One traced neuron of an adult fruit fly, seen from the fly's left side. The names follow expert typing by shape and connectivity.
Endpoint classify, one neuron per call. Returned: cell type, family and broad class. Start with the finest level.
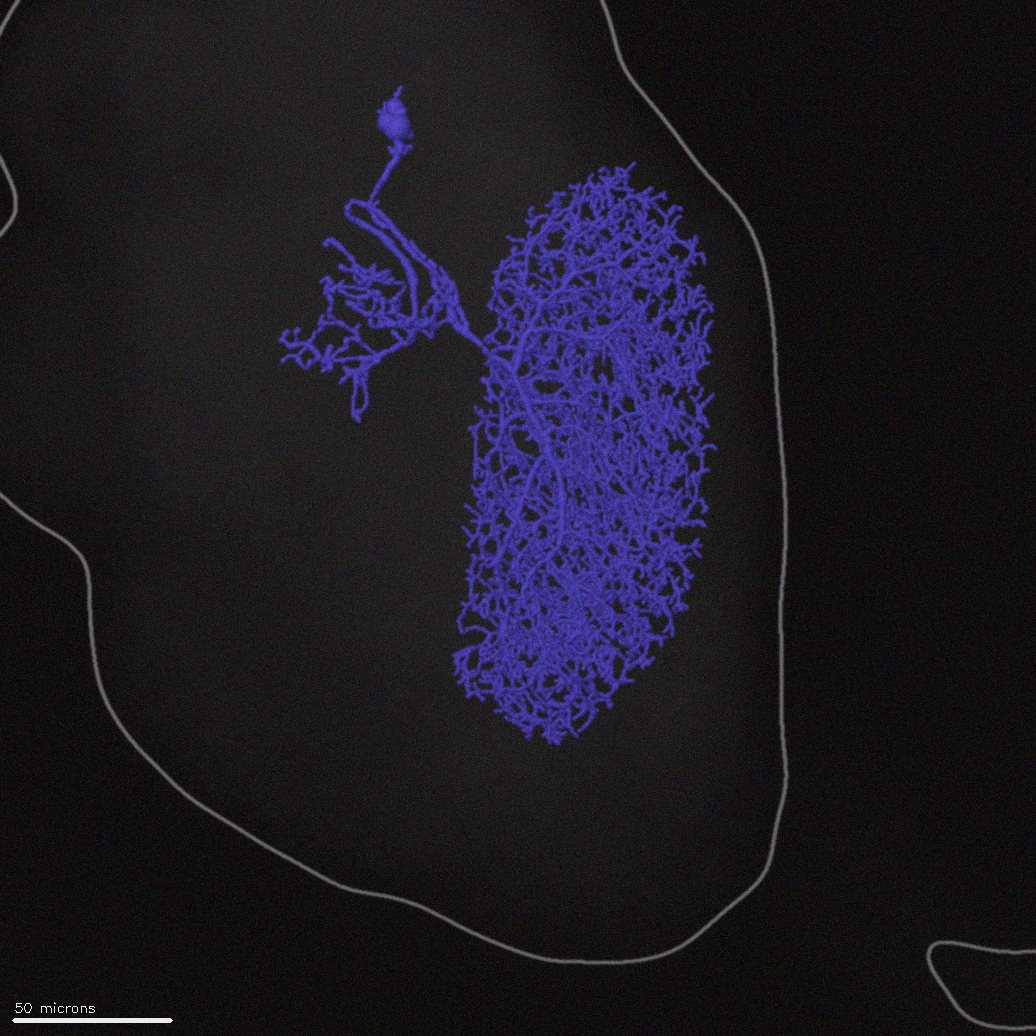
LT11; LT; visual projection neuron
